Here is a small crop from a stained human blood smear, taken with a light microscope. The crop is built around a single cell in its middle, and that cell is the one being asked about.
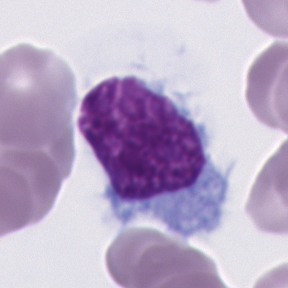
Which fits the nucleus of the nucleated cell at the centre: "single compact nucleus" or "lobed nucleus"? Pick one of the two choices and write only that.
Single compact nucleus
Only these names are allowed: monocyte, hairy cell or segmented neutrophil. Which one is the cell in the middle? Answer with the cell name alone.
hairy cell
